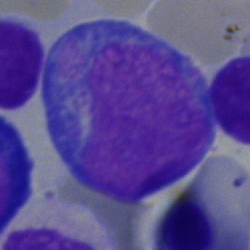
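Blast: the cell in the middle of this stained human bone marrow smear. Its outline looks smooth and oval. The nucleus sits off-centre, toward the right, I'd say. Chromatin is purple and finely stippled, not coarsely clumped. Along the left edge of the nucleus, a pale, nearly clear streak runs through the cytoplasm.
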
